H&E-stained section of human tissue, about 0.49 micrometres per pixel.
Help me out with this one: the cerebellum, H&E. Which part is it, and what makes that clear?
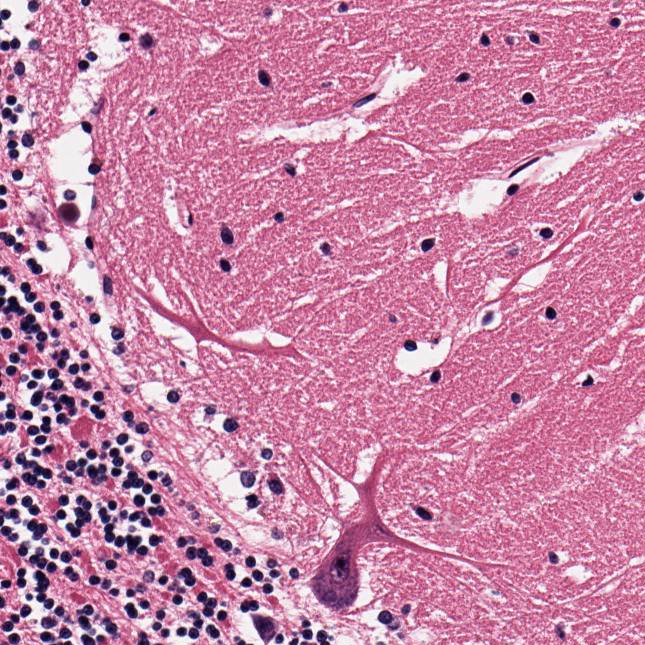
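Molecular layer: the pale pink, finely fibrillary neuropil filling most of the field toward the upper and right side. Nuclei in it sparse, scattered, small and dark; no other large neuron among them.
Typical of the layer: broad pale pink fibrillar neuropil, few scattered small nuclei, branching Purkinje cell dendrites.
Here a Purkinje cell sends a thick dendrite upward, branching into the neuropil.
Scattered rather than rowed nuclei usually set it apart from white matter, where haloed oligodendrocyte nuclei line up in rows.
Lower left corner: dense band of small, dark, round nuclei.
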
